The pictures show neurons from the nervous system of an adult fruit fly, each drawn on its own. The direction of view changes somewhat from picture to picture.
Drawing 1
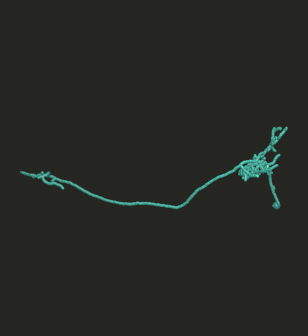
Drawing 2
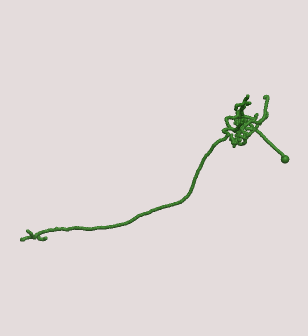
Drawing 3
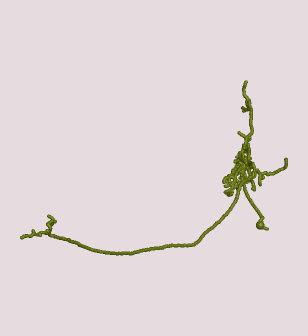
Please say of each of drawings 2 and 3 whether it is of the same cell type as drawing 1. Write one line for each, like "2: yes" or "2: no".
2: no
3: yes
